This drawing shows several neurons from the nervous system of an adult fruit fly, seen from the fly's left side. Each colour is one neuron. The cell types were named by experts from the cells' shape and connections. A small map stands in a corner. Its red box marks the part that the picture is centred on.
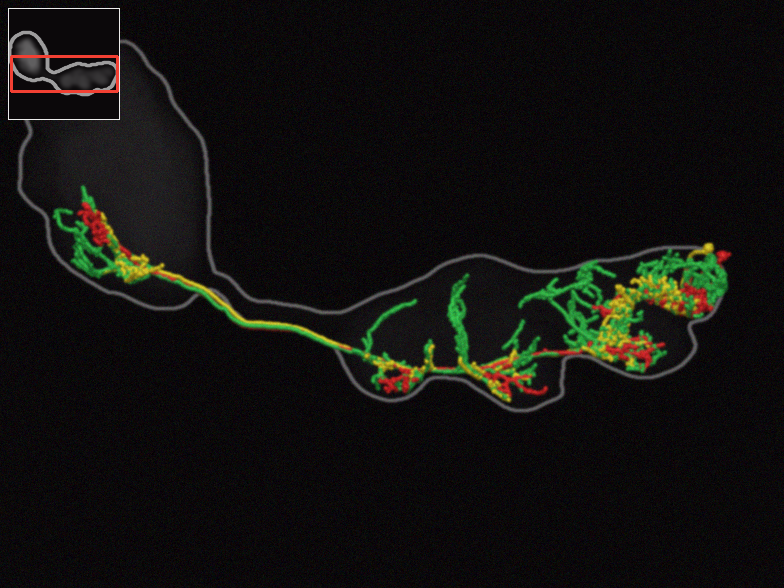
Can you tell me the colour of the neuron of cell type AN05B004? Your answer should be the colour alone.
green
